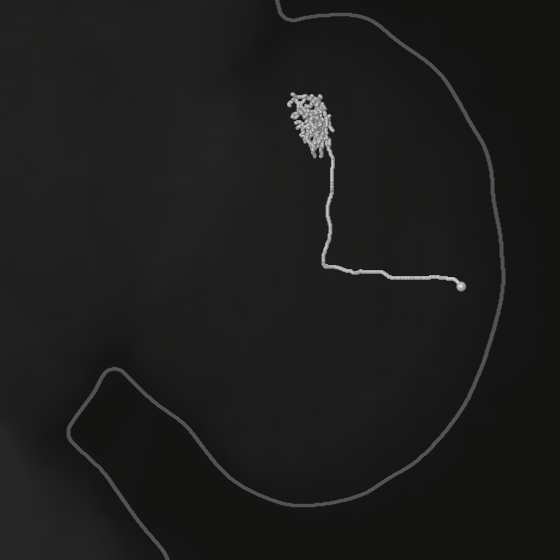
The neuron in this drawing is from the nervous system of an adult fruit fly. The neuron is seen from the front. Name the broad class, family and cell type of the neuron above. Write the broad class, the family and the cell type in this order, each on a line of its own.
optic-lobe intrinsic neuron
LPi
LPi34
